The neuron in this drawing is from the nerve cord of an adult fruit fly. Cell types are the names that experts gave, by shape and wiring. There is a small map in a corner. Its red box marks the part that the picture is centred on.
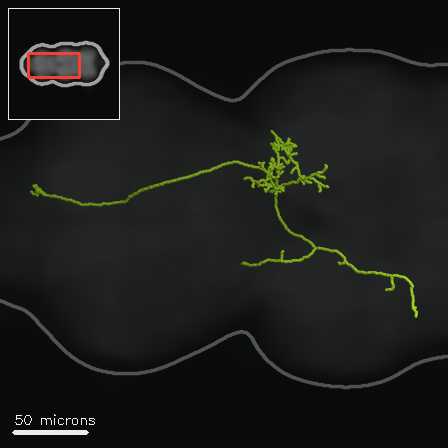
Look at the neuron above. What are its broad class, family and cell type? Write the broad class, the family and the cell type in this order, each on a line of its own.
nerve-cord intrinsic neuron
hemilineage 06A
IN06A124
